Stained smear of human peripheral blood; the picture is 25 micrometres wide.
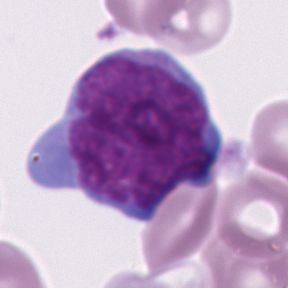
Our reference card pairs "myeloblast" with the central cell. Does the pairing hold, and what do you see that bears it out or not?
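Myeloblast is the right name here, and the empty cytoplasm is what separates it from an atypical promyelocyte. No granules are seen in the cytoplasm.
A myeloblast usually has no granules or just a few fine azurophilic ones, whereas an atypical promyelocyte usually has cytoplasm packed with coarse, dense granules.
The outline is irregular, with a rounded bulge of cytoplasm projecting to the left; elsewhere the cytoplasm is only a narrow rim around the nucleus.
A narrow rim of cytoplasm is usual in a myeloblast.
The nucleus stains reddish purple, is about 13 micrometres across and fills about 70% of the cell's area. Red cells lie against the cell at its lower right.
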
